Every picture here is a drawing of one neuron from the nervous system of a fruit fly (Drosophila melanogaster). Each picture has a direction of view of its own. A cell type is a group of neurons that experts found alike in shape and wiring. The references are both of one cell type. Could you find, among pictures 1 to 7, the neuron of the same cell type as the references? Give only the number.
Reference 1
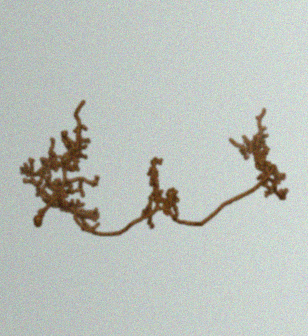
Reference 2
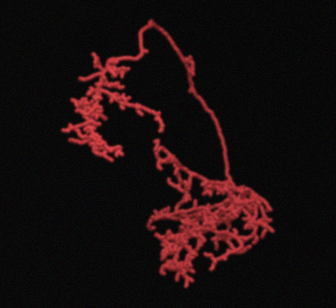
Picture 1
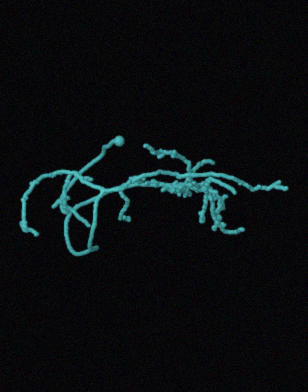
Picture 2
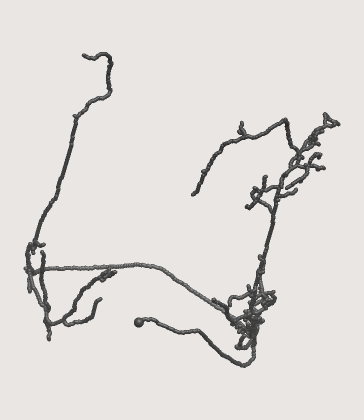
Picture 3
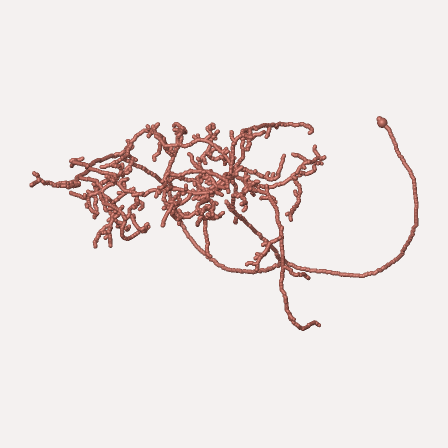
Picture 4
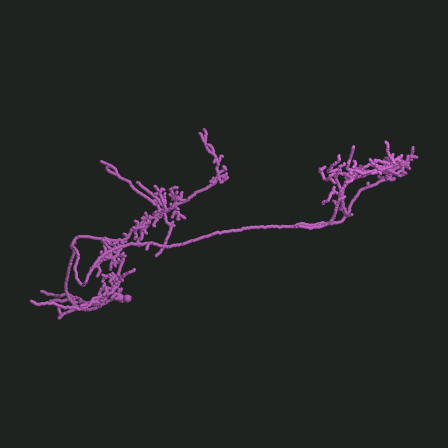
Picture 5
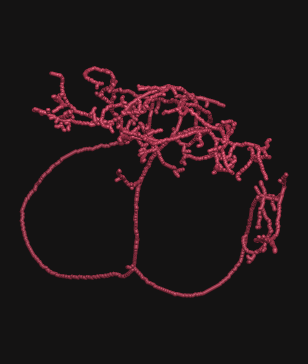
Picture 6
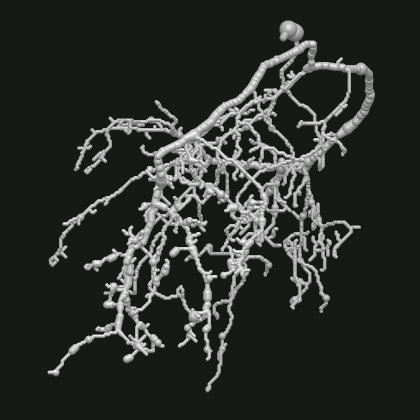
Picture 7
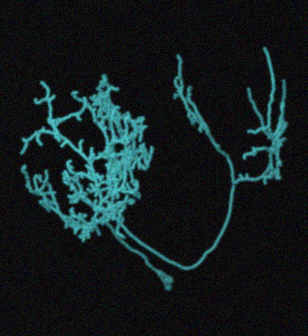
6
